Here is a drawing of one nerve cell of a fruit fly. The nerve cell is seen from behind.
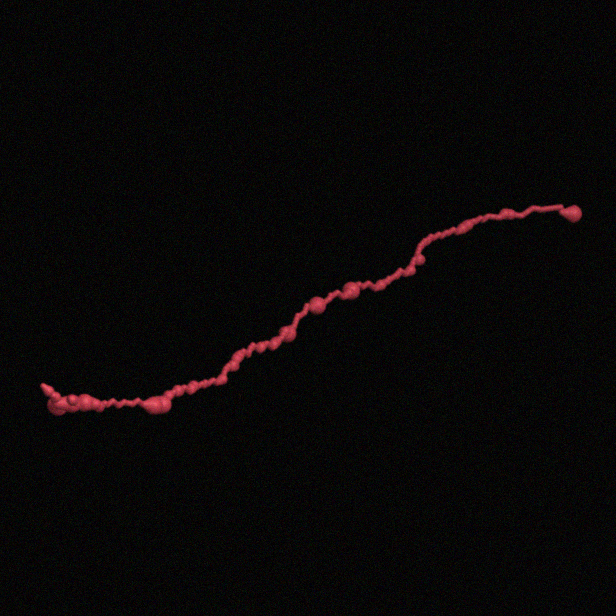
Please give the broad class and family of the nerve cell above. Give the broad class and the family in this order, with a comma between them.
sensory neuron entering the brain, class mechanosensory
